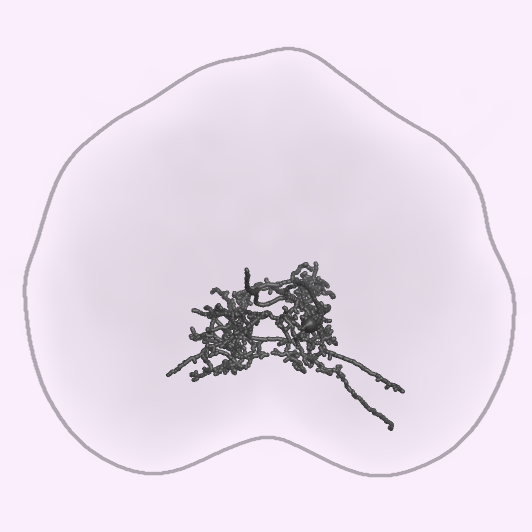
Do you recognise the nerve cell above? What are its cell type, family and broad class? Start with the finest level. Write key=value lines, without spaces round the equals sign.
cell_type=AN08B018
family=hemilineage 08B
broad_class=ascending neuron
